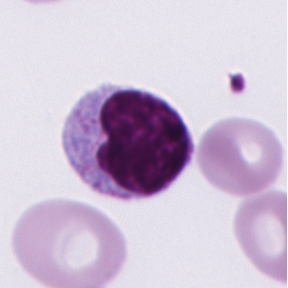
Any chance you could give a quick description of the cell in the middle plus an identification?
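Hmm, the nucleus here is kidney-shaped, notched on its left side, and I don't see any nucleoli in it. The cytoplasm holds fine, scattered pinkish-purple granules, yet no vacuoles that I can make out. That makes this a large granular lymphocyte.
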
